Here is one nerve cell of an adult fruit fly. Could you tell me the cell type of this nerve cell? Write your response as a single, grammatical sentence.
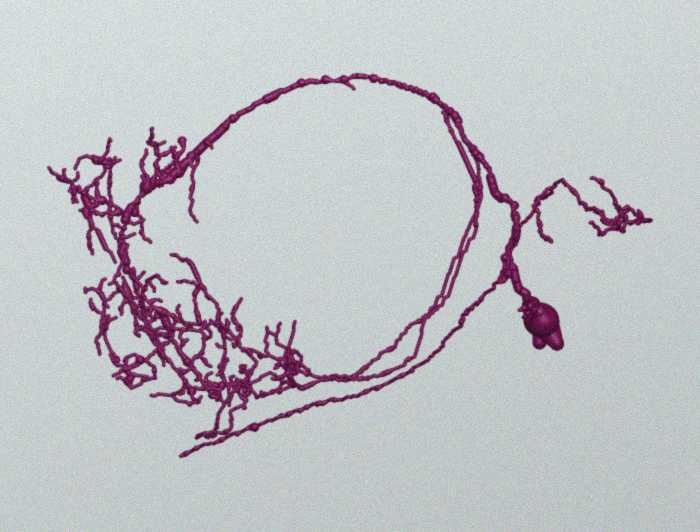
As for cell type, this nerve cell is LK.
